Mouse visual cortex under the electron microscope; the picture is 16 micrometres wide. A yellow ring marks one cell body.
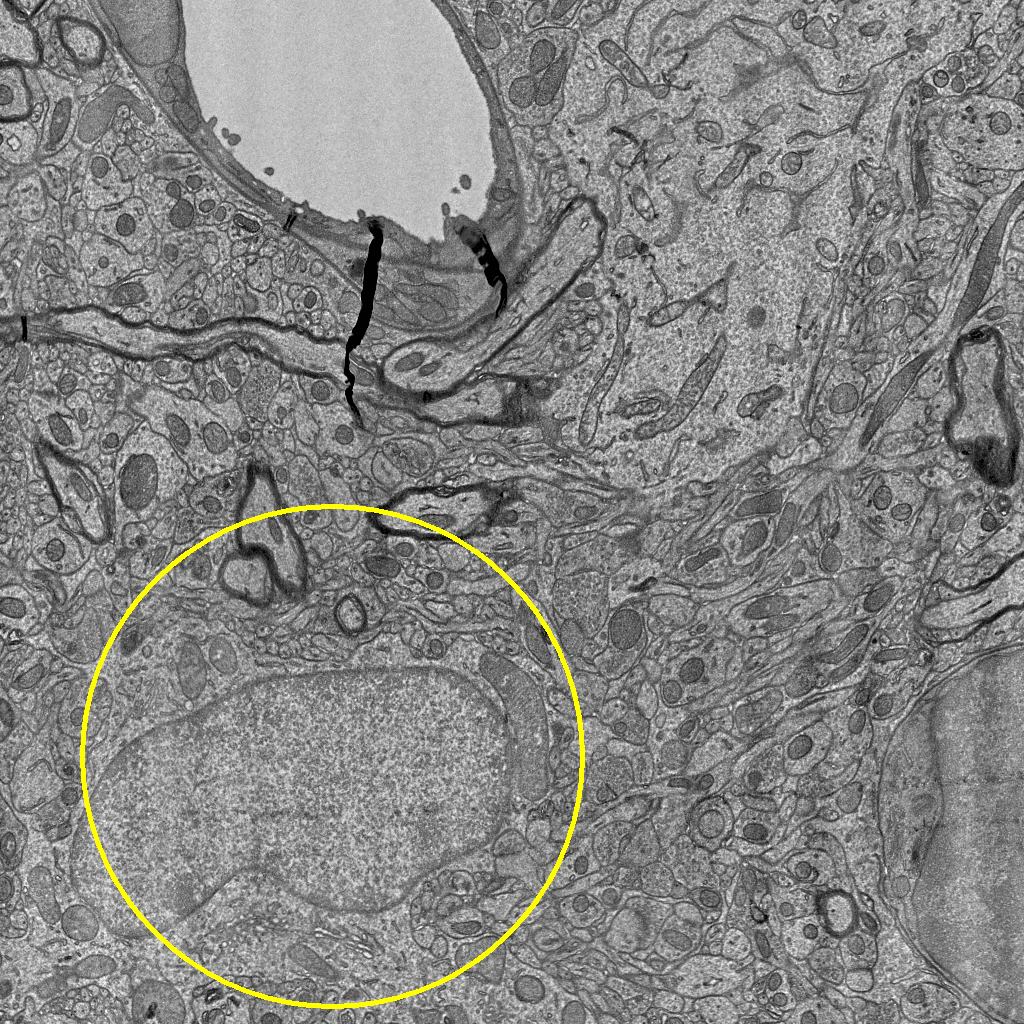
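Astrocyte in mouse visual cortex: the elongated nucleus runs roughly horizontally across the ring, with a notch-like indentation along its lower edge, left of centre. Its chromatin is finely granular and evenly spread, without big dark clumps, and a small group of short, parallel membrane profiles sits in the cytoplasm just below the nucleus.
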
